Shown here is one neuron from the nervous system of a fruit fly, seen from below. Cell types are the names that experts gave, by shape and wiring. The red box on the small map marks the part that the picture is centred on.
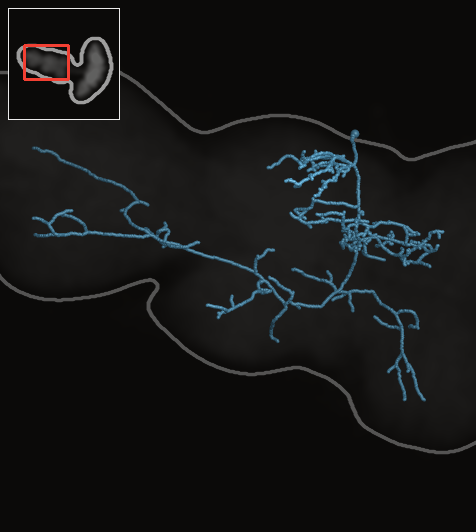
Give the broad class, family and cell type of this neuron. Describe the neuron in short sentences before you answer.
It is in the nerve cord and does not reach the brain. The cell body can be seen at the upper right of the picture. Dozens of branch ends can be seen. This is a nerve-cord intrinsic neuron. Its family is hemilineage 18B. The cell type is IN18B045_b.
